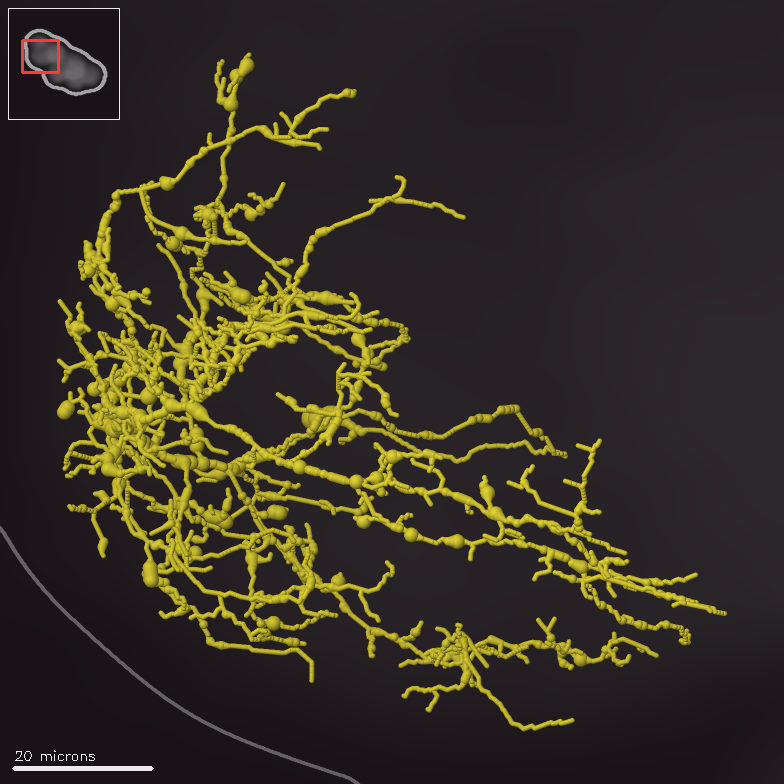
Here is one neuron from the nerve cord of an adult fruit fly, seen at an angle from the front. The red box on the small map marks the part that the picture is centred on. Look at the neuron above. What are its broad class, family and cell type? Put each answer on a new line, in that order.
nerve-cord intrinsic neuron
hemilineage 04B
IN04B037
